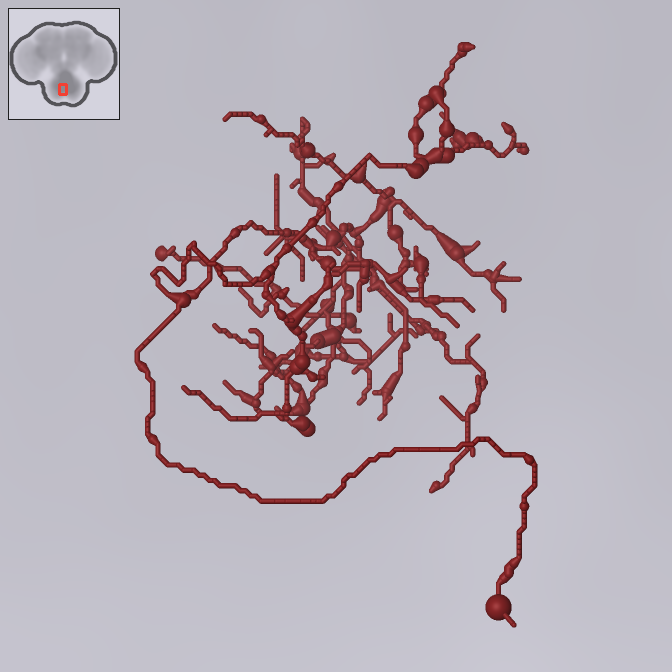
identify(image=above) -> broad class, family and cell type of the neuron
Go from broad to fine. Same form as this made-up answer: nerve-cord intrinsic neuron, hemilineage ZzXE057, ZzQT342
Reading: nerve-cord intrinsic neuron, hemilineage 14A, IN14A109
